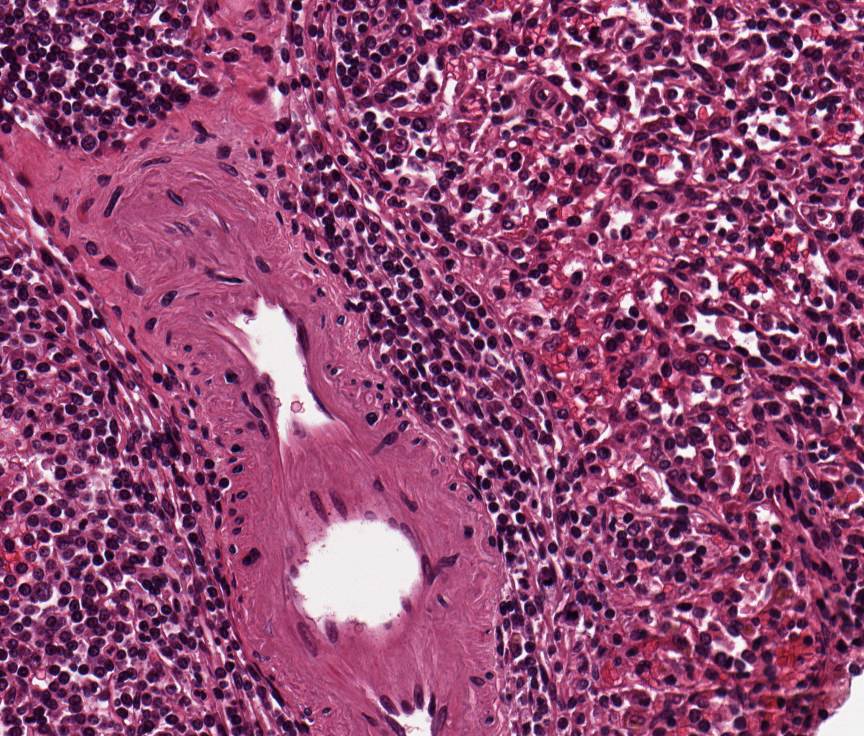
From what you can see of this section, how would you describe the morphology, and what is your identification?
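Thick-walled vessel, diagonal, upper left to lower centre; densely cellular tissue both sides. Just right of vessel, band of cells with elongated nuclei parallel to it. Right half looser than left: many red blood cells; larger cells with more visible pink cytoplasm than left-side lymphocytes. Spleen.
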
